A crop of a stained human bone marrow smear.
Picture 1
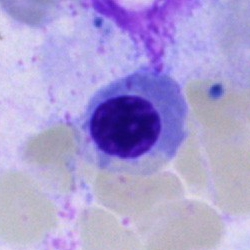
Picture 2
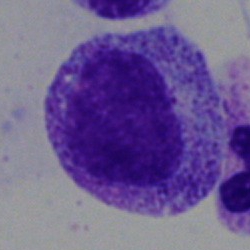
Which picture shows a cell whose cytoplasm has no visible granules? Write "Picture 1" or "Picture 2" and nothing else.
Picture 1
